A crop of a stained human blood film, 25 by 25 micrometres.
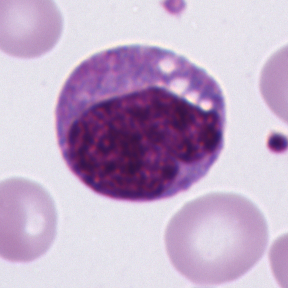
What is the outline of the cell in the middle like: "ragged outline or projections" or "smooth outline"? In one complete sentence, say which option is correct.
What bounds the cell is a smooth, even outline.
